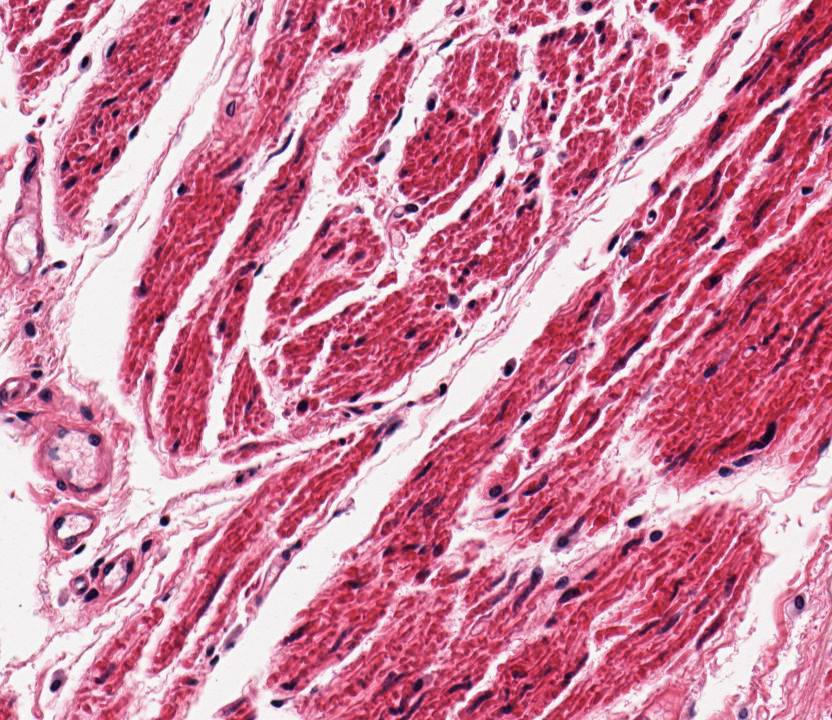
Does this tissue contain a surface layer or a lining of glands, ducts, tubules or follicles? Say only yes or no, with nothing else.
No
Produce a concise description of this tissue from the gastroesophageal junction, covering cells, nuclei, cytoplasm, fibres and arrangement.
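Bundles of smooth muscle cells make up the field, separated by thin strands of loose connective tissue. Their nuclei are dark purple and elongated, lying lengthwise along the fibres. The cytoplasm stains a strong eosinophilic red. No cross-striations can be seen in the fibres.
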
